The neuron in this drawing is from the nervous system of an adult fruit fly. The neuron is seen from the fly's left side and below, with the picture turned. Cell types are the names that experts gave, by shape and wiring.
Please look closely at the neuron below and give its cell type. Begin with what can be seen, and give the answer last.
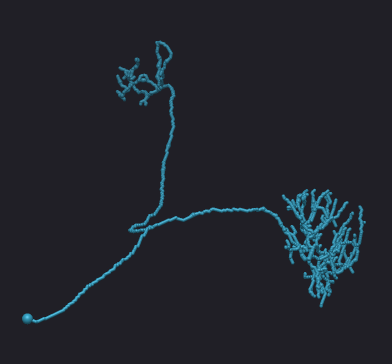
Its cell body lies at the lower left of the picture. The picture shows dozens of branch ends. This is a visual projection neuron. Its cell type is LC15.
